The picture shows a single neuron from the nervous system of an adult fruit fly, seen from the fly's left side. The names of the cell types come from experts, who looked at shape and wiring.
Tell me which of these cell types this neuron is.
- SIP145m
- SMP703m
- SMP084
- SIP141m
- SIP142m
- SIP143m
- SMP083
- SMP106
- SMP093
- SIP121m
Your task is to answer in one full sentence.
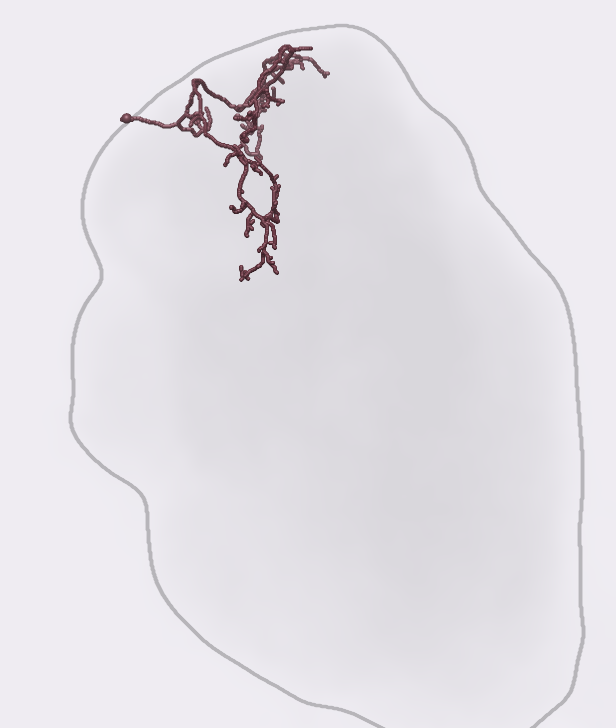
The cell type designation of this neuron is SMP106.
